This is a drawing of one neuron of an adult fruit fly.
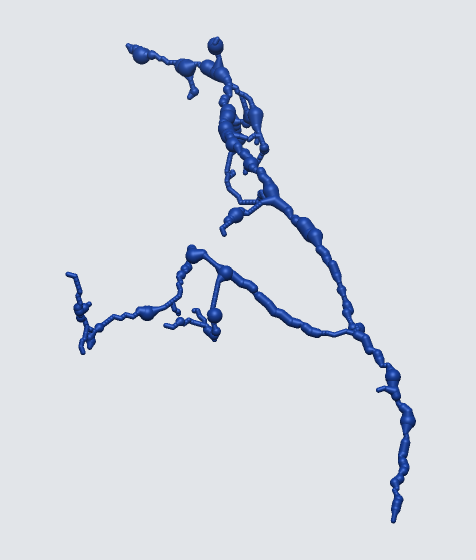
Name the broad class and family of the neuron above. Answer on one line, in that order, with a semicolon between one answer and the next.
sensory neuron entering the nerve cord; class mechanosensory proprioceptive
